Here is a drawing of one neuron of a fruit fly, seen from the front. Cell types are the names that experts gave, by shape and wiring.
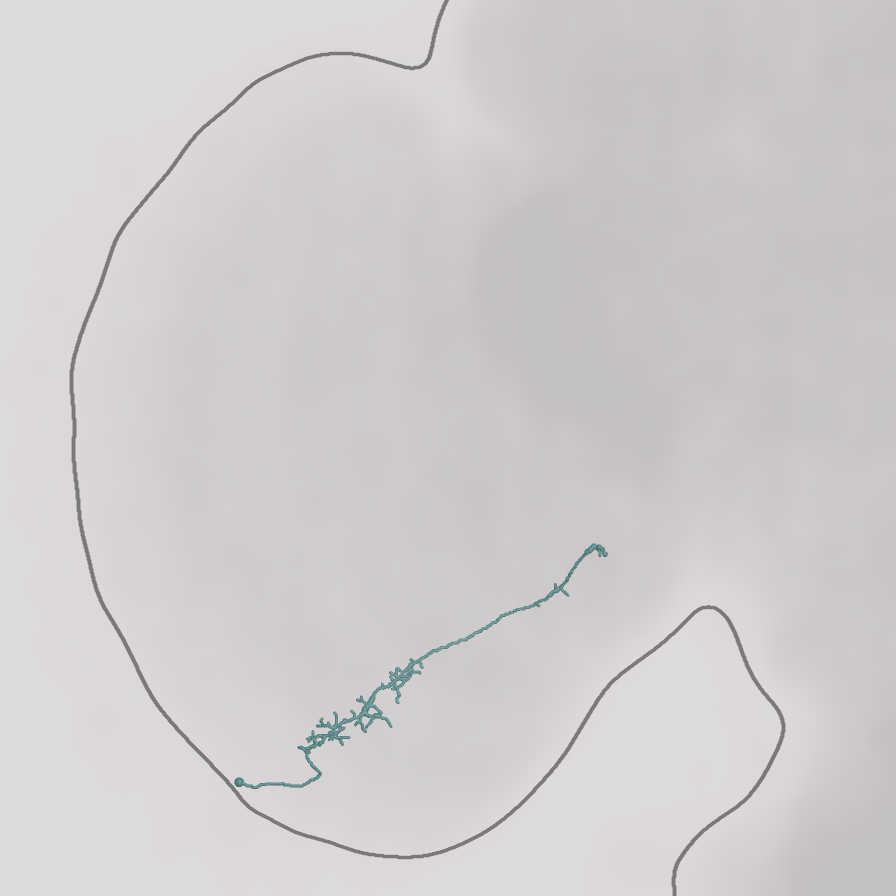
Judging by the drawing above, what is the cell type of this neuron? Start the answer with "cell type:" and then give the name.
cell type: Tm12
